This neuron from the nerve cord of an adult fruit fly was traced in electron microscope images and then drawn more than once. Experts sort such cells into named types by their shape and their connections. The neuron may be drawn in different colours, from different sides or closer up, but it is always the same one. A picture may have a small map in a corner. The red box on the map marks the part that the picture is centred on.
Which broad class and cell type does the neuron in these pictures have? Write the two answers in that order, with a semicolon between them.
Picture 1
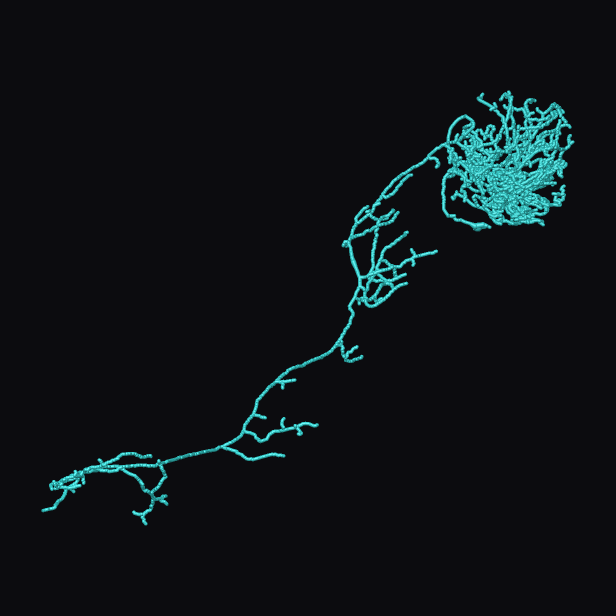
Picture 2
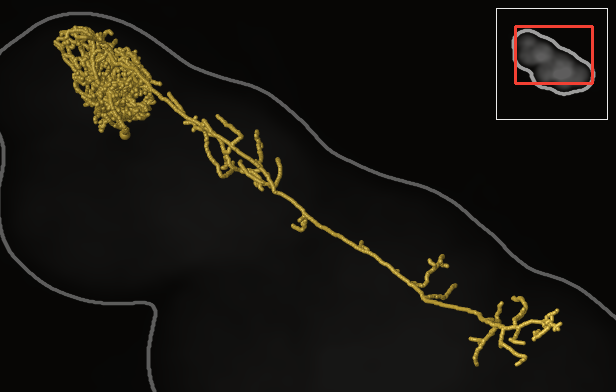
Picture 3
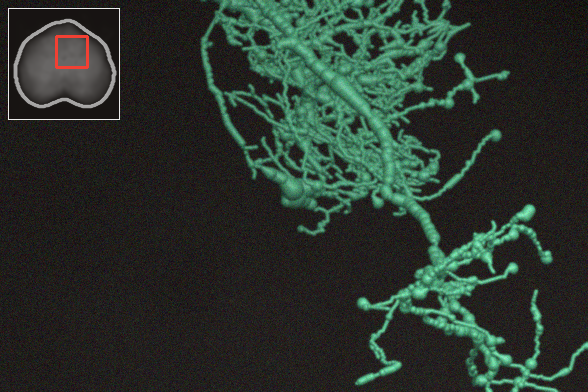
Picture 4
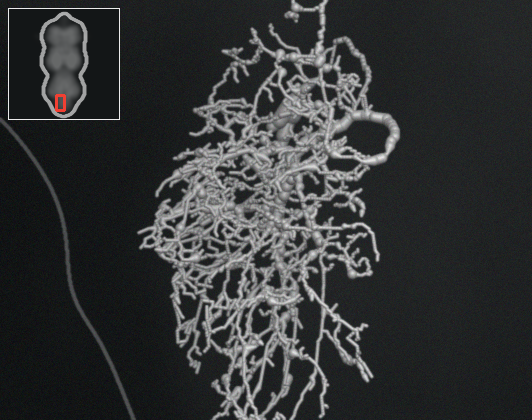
nerve-cord intrinsic neuron; INXXX126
